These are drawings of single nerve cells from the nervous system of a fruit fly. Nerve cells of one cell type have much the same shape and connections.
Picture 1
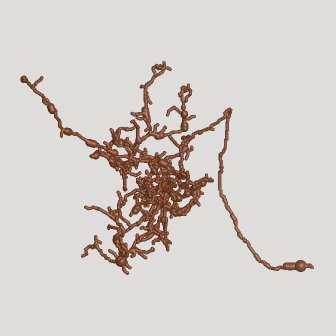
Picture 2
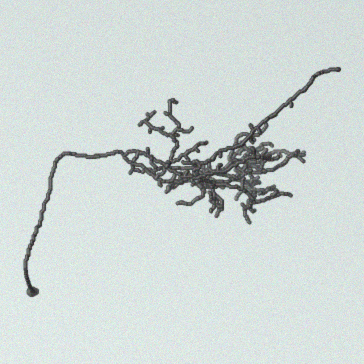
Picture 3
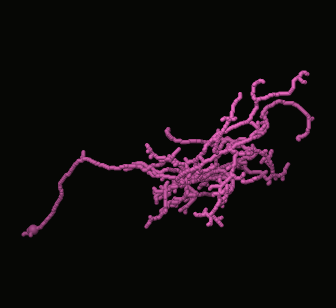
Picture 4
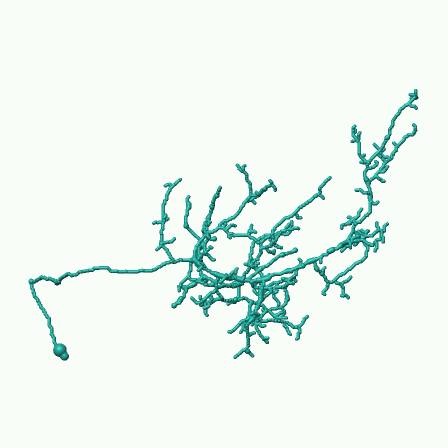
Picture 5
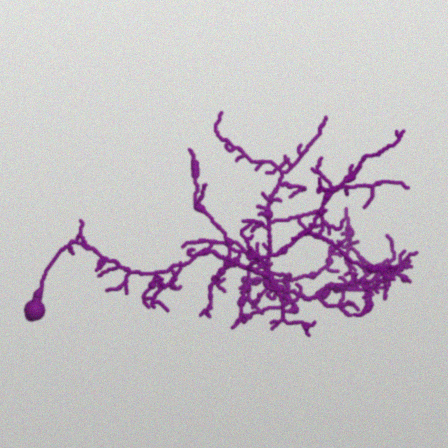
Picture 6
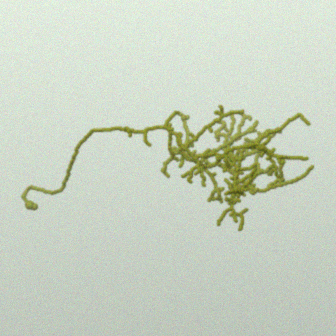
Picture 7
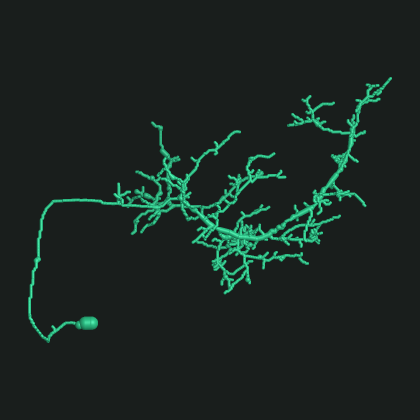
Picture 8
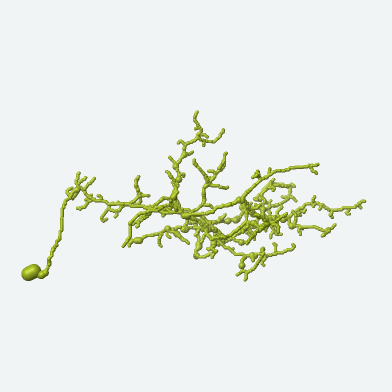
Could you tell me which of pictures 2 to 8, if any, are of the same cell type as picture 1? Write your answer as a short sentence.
Picture 2, picture 3, picture 5 and picture 8 are of the same cell type.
